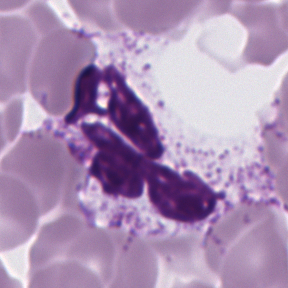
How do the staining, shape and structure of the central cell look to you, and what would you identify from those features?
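Chromatin dense, dark purple. Nucleus toward the left; most cytoplasm to its right. Cytoplasm pale, nearly colourless, scattered with fine purple granules. Segmented neutrophil.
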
